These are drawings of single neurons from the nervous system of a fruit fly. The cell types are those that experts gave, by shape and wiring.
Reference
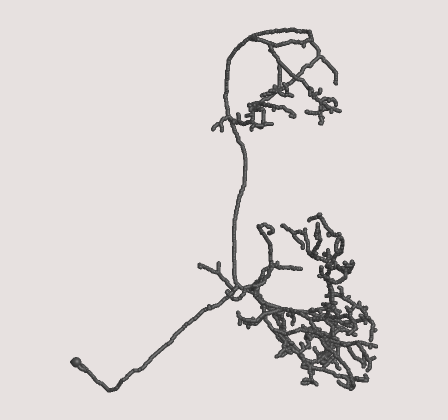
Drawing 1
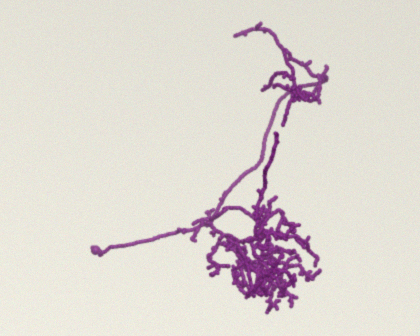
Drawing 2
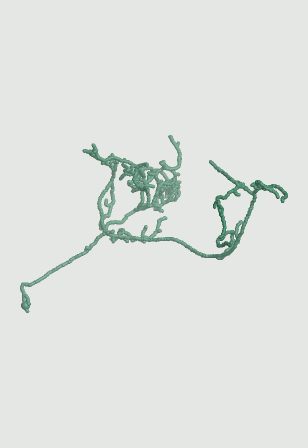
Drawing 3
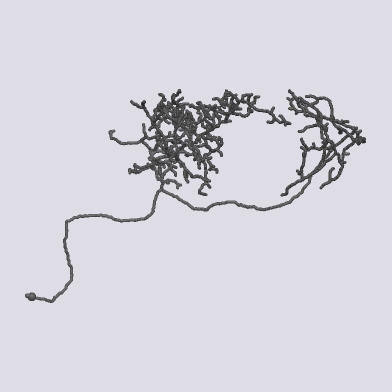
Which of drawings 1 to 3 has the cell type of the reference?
1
